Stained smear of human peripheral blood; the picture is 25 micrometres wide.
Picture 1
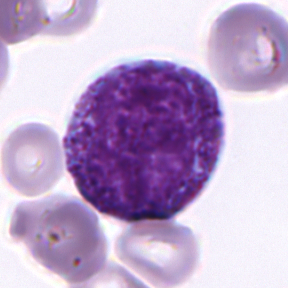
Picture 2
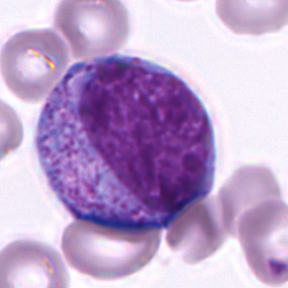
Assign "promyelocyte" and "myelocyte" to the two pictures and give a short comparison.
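The myelocyte is in picture 1 and the promyelocyte in picture 2. The myelocyte measures about 14 micrometres across; its surface shows no projections or blebs, no vacuoles are visible, and red cells lie against its lower edge. In the promyelocyte the nucleus sits off-centre toward the right and fills most of the cell, leaving a crescent of cytoplasm. Its chromatin is fine and lacy rather than coarsely clumped, and many fine reddish-purple granules lie in the cytoplasm.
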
